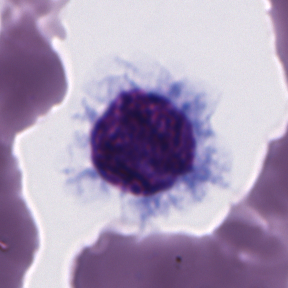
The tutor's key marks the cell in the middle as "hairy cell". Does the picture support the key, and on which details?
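Yes, hairy cell is right. What decides it is the ragged border, fringed all round with fine hair-like projections.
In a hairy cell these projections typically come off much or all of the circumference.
The pale blue cytoplasm surrounds the nucleus on all sides and shows no granules.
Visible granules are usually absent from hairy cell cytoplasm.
The dense, dark purple, mottled chromatin wouldn't separate it from a normoblast, and no nucleoli are seen.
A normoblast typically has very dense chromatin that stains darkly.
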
